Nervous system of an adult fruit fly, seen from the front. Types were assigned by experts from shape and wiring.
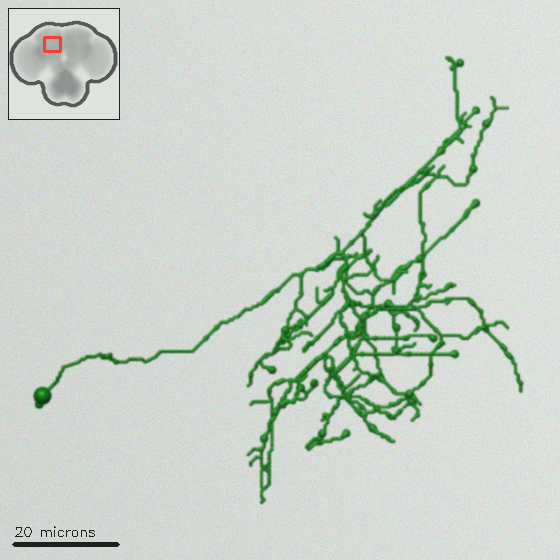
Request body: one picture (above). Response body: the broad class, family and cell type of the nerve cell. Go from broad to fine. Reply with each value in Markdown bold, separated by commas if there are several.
**central-brain intrinsic neuron**, **hemilineage EBa1**, **CB2245**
